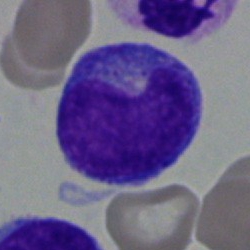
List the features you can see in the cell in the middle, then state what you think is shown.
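A shallow notch marks the upper border of the nucleus. In this notch, at the top of the cell, lies a paler, finely speckled patch of cytoplasm. The rest of the cytoplasm is deep blue. The chromatin is finely granular and evenly spread, without coarse dark clumps. The cell is a blast.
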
